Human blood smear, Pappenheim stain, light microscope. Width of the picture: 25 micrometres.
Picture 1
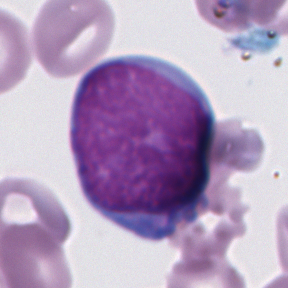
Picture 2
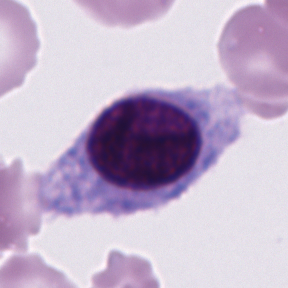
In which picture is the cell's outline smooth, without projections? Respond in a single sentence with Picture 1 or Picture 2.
In Picture 1, no projections, blebs or ragged parts break the cell's outline.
